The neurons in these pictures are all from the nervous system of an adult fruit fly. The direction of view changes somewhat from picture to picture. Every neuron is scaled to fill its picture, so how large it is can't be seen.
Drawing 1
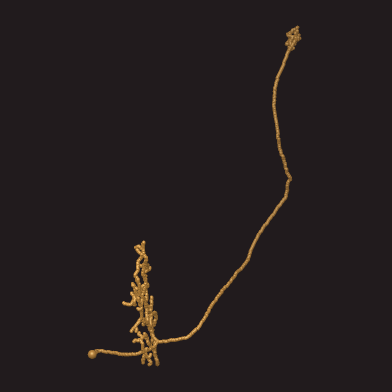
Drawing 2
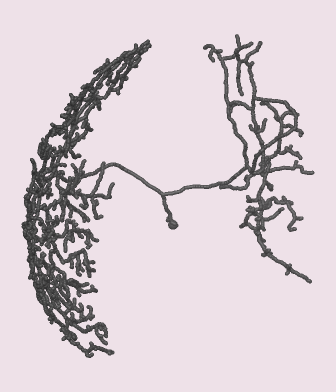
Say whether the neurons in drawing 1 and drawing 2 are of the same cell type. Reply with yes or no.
no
